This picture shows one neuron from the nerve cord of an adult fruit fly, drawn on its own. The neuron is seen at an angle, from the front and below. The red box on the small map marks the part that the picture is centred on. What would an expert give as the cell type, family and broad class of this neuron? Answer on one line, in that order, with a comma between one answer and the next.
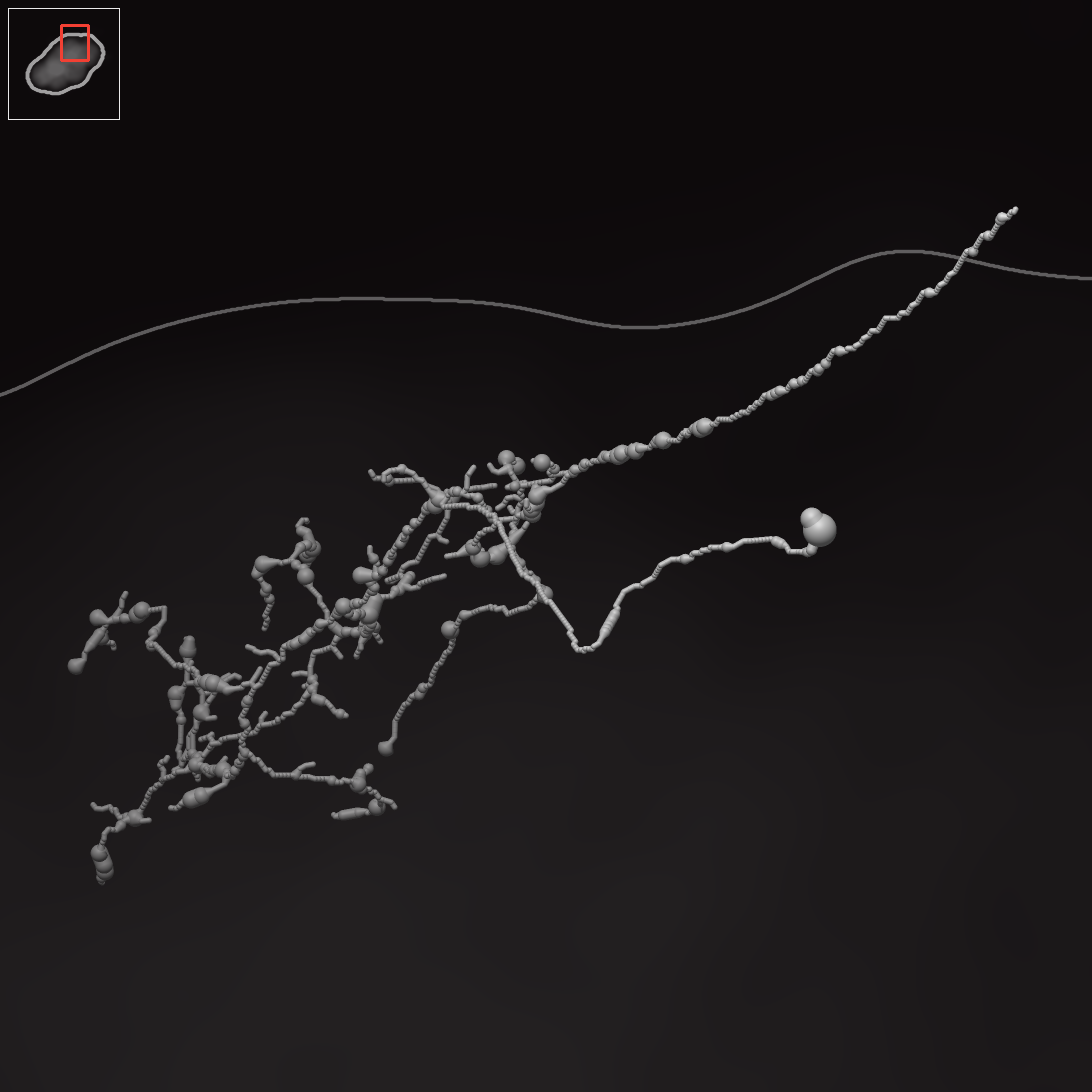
AN16B112, hemilineage 16B, ascending neuron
